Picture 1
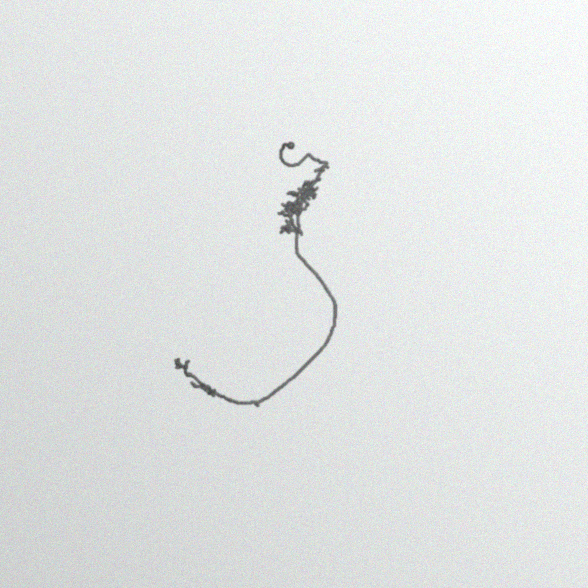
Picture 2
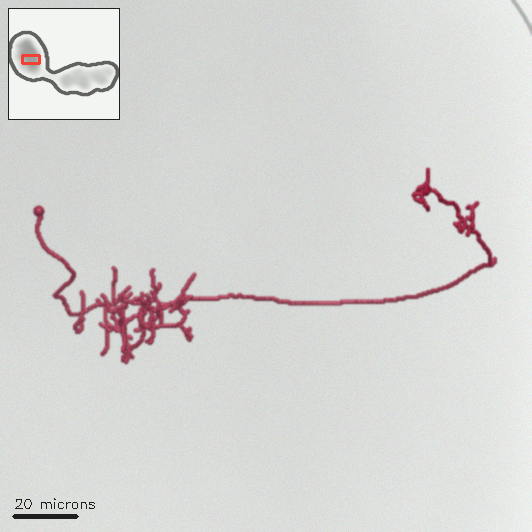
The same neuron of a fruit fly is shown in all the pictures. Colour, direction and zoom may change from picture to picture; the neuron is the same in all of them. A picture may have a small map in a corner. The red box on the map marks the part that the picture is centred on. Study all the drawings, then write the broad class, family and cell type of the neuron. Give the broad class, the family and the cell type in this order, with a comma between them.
optic-lobe intrinsic neuron, Tm, Tm37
